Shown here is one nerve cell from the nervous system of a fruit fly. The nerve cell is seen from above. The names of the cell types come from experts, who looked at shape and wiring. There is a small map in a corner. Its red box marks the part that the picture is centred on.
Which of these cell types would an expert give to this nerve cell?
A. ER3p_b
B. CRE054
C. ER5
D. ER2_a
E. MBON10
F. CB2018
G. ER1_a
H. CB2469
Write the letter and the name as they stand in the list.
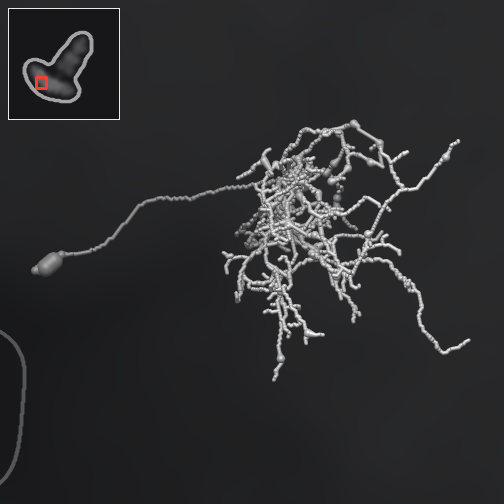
F. CB2018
